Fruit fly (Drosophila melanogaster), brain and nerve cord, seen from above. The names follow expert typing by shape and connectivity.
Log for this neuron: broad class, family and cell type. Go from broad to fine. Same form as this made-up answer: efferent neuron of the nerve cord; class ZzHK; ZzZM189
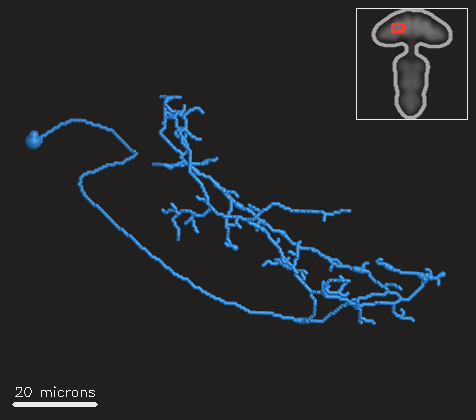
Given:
central-brain intrinsic neuron; hemilineage SLPav2; CB2136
